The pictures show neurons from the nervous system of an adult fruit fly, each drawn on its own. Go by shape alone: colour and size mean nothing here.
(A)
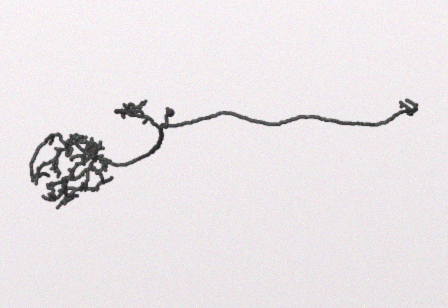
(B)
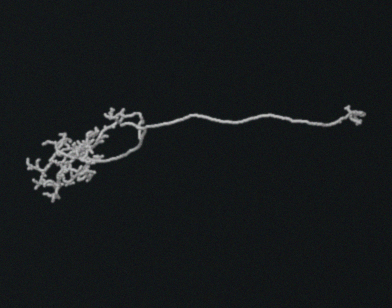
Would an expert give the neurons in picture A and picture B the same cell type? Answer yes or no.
yes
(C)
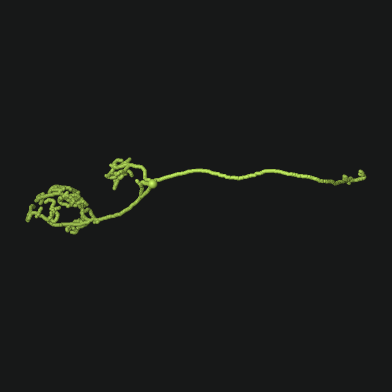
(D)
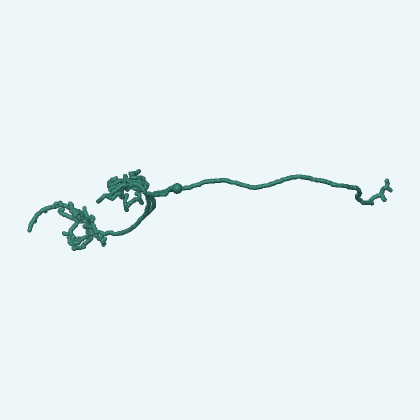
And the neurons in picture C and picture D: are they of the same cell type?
no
